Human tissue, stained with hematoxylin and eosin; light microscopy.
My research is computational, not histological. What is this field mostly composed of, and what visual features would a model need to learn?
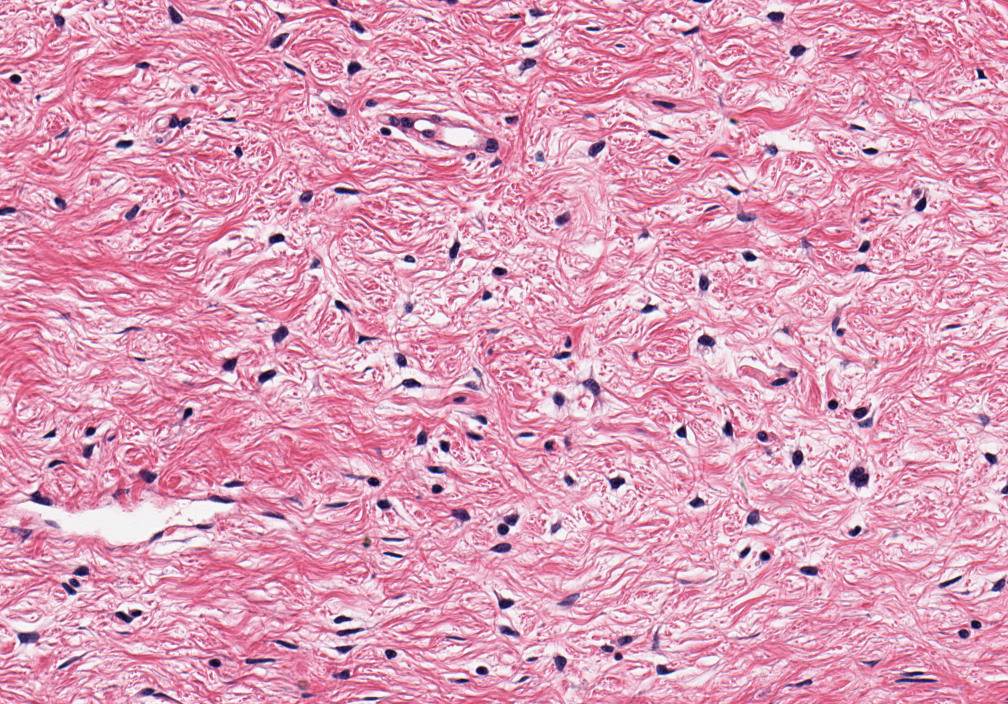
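Identified tissue: dense connective tissue. On checking for epithelium, none is found; pink fibrous tissue fills the entire field. On checking the fibres, the pink collagen is wavy and runs in short interlacing bundles in many directions.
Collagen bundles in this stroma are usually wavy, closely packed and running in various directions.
On checking the cells, they are sparse, lying singly and widely spaced, with small dark nuclei that are mostly spindle-shaped or oval.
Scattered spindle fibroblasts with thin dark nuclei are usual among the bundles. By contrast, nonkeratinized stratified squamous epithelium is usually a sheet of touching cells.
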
